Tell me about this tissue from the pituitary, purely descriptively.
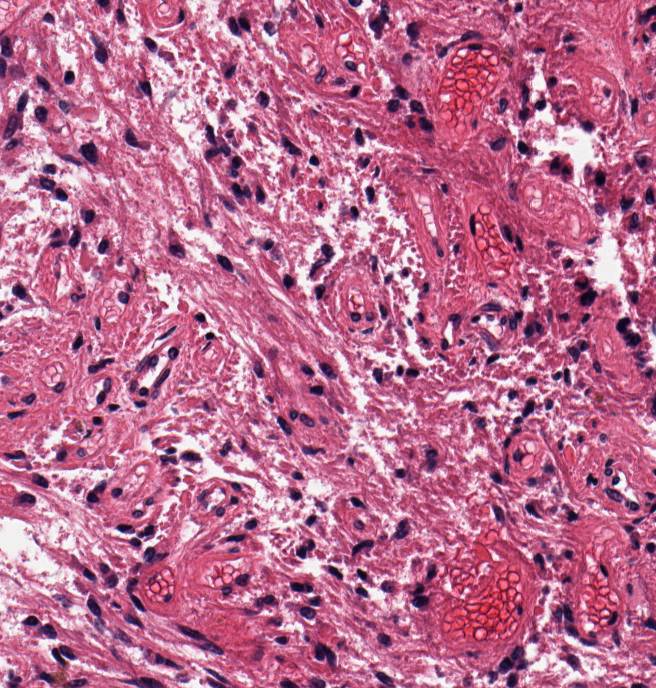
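Connective tissue stroma throughout, with many small blood vessels and no epithelium. Vessels scattered, most crowded in right half. Band of wavy pink collagen fibres runs diagonally from upper left toward centre. Stromal nuclei small, dark, spindle to oval, lying singly, not in sheets.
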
